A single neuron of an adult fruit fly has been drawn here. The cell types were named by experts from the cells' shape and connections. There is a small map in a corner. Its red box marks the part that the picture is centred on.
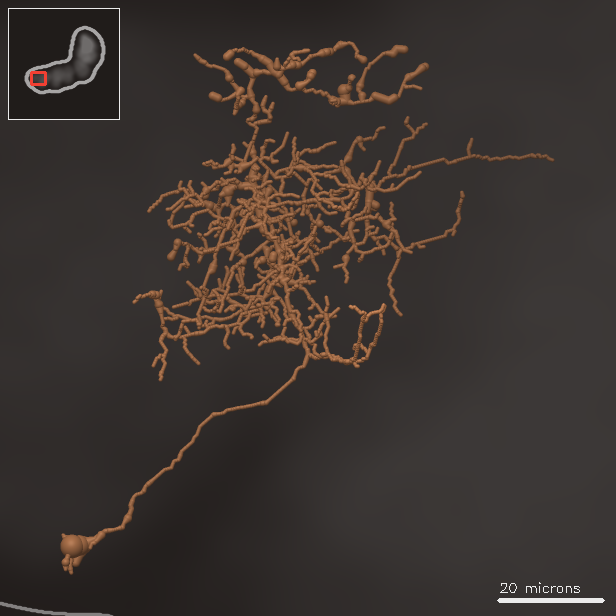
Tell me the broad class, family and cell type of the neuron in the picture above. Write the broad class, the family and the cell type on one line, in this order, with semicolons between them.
nerve-cord intrinsic neuron; hemilineage 06A; IN06A066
